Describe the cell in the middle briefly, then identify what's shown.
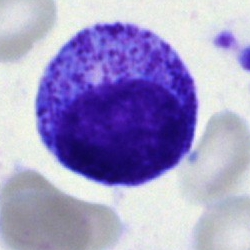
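First, shape: the cell is round and smoothly outlined. Second, the nucleus sits eccentrically in the lower part of the cell. Third, no distinct nucleoli can be made out within it. Fourth, many coarse dark purple granules fill the cytoplasm. Taking these in turn, the cell is a myelocyte.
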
